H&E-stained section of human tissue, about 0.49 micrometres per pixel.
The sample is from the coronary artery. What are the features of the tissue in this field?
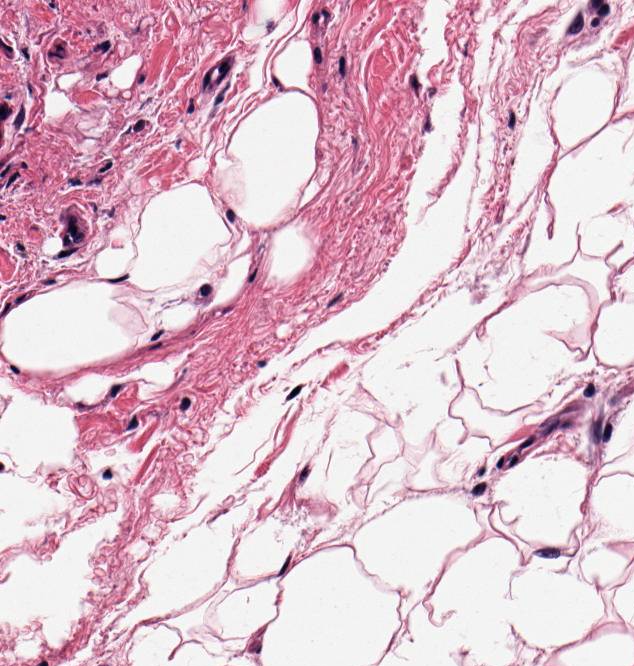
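Notice how fat fills the right and lower field, while pink fibrous stroma fills the upper left. Where an adipocyte nucleus shows, it is thin, dark and flattened against the cell edge. Follow the main collagen band diagonally from upper right toward lower left; among its fibres you'll find scattered small, dark, oval to spindle-shaped nuclei.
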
